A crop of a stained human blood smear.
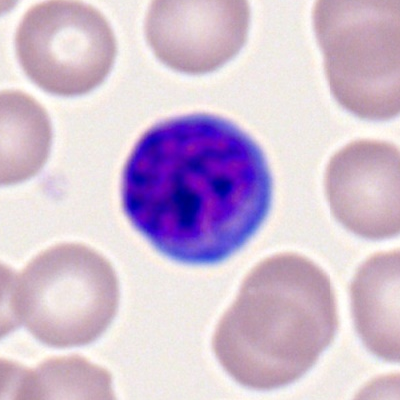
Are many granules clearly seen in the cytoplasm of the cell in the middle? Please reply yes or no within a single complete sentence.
No, the cytoplasm of the cell shows no visible granules.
